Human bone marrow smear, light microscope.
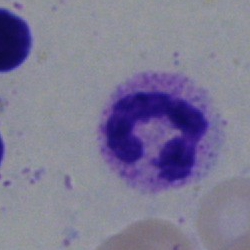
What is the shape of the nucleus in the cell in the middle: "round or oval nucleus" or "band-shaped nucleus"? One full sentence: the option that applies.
The nucleus has been drawn out into a curved band lacking separate lobes.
